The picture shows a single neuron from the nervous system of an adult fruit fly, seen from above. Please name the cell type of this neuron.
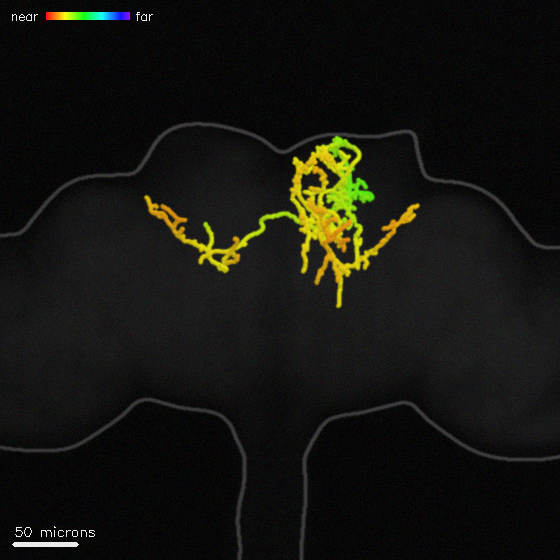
SMP150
